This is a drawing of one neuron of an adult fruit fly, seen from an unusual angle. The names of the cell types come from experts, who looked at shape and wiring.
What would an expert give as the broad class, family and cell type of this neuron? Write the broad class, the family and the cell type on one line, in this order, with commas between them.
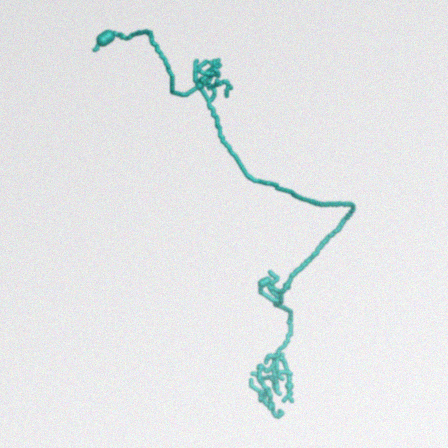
central-brain intrinsic neuron, class CX, PFNp_b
